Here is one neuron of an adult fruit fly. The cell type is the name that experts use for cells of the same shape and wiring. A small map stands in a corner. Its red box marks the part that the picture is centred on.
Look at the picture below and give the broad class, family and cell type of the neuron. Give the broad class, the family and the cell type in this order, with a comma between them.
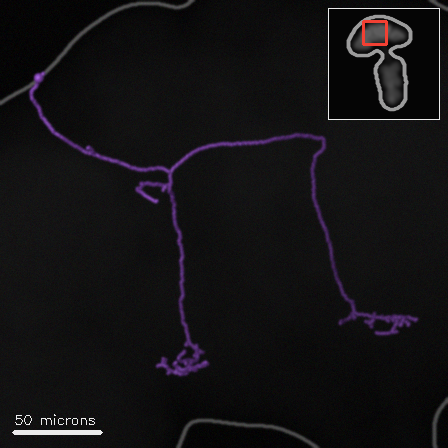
central-brain intrinsic neuron, hemilineage AOTUv3_ventral, PS087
